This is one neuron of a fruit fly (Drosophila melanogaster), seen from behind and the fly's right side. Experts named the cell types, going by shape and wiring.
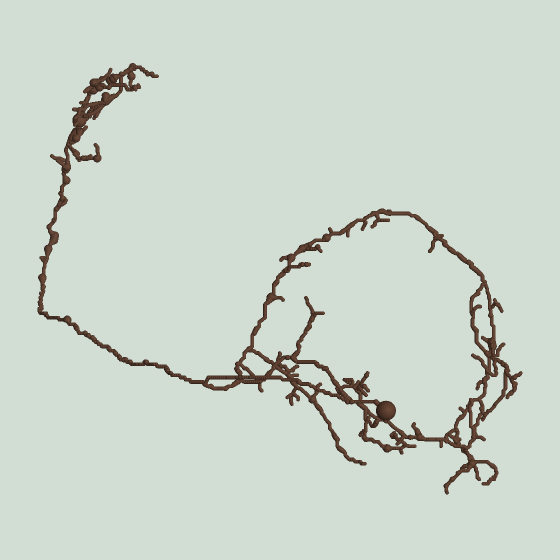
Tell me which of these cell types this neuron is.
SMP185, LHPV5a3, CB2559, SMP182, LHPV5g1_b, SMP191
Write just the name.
LHPV5a3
